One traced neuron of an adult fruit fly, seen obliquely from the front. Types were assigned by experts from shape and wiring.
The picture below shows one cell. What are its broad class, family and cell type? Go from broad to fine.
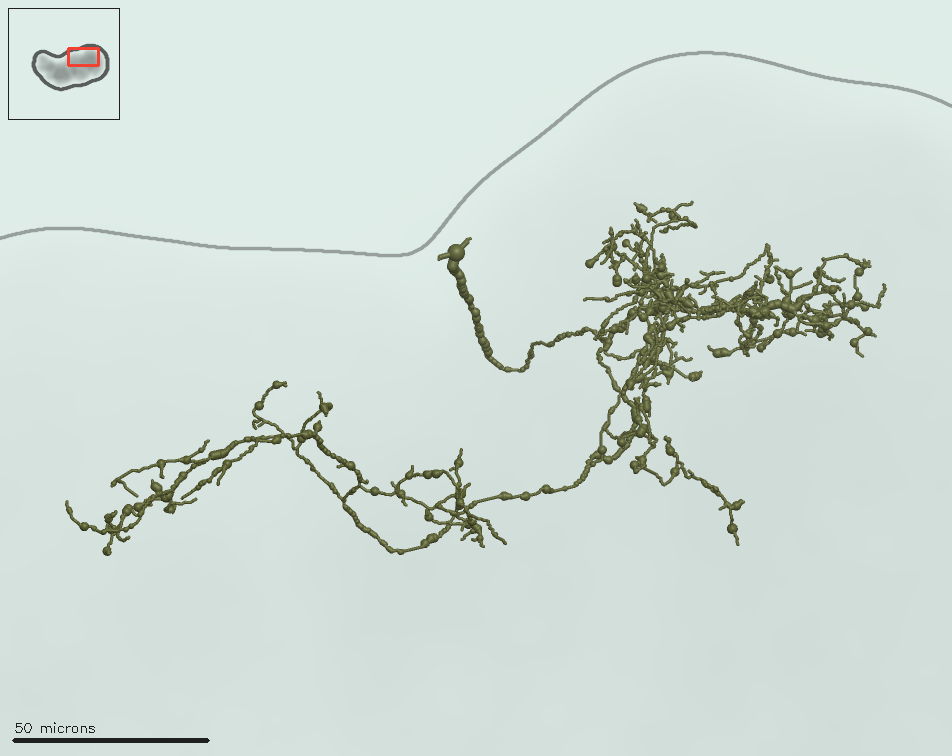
central-brain intrinsic neuron; hemilineage SIPp1; SIP066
